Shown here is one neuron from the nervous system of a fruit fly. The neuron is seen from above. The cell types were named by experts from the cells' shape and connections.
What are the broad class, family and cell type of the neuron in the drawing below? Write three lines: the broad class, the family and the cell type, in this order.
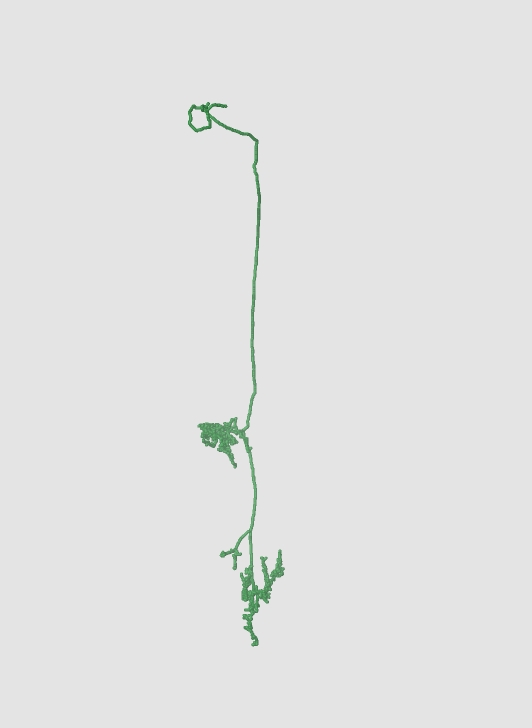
ascending neuron
hemilineage 09B
AN09B023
